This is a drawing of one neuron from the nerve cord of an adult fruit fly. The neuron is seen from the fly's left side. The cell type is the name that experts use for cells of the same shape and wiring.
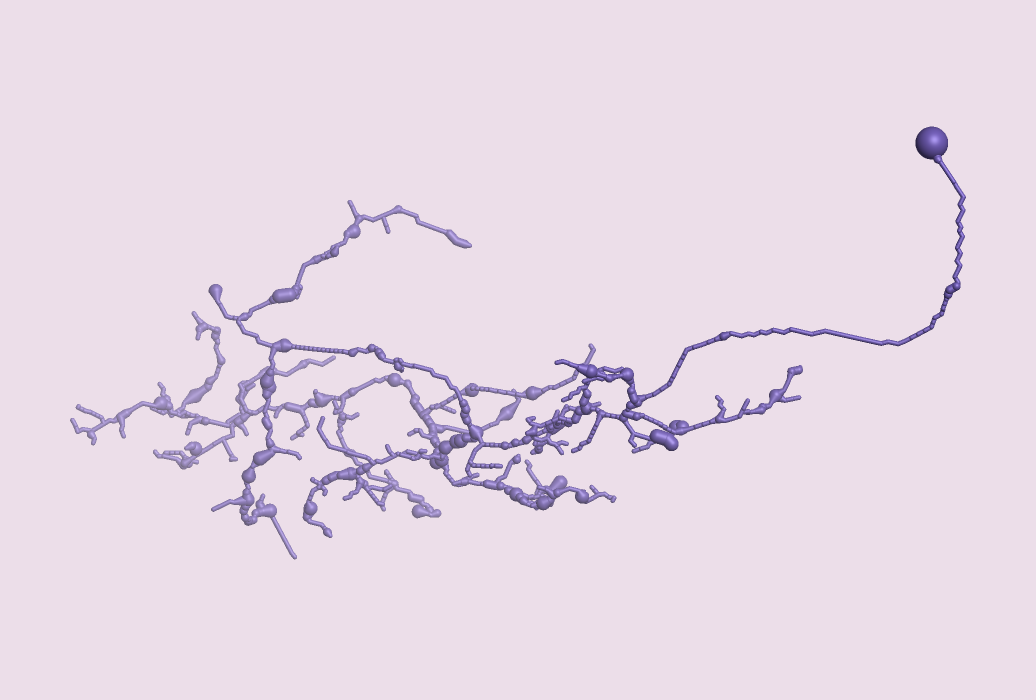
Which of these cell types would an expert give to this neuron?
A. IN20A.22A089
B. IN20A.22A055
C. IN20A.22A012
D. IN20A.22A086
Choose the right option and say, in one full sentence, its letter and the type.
Option A, IN20A.22A089, is the type of cell the neuron is.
